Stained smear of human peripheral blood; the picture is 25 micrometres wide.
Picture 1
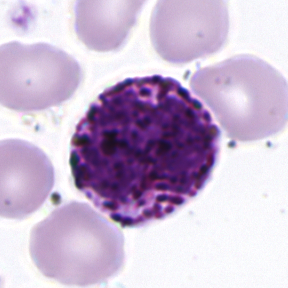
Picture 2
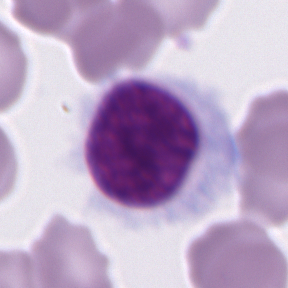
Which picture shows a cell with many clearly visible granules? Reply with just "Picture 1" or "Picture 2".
Picture 1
